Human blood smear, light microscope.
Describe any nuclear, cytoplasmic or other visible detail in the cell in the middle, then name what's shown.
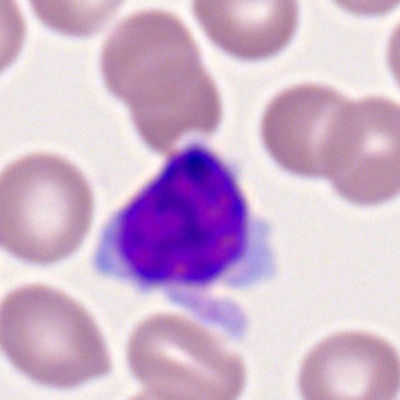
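Quick look: the cytoplasm's pale blue, and at the left and right edges it pushes out ragged, irregular projections. Chromatin is dark purple and coarsely clumped. The nucleus is one single mass, no lobes. It's a lymphocyte.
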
